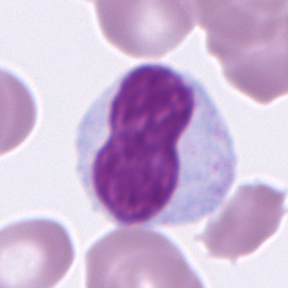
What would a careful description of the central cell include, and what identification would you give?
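In the central cell, the nucleus is pinched in near its middle, giving it a peanut shape, and no nucleoli are visible within it. It sits toward the left, so a wider band of cytoplasm remains on the right, and this cytoplasm shows no vacuoles. The cell is a large granular lymphocyte.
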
